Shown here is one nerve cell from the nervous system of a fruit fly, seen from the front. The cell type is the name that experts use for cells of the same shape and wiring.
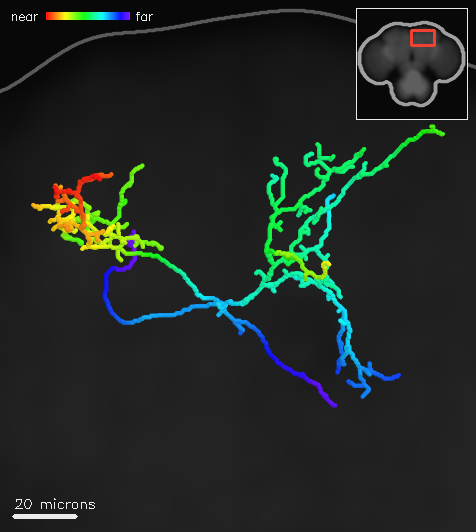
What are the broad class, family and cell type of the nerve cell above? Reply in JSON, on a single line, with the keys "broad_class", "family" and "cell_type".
{"broad_class": "central-brain intrinsic neuron", "family": "hemilineage DM3_dorso_lateral", "cell_type": "SMP319"}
